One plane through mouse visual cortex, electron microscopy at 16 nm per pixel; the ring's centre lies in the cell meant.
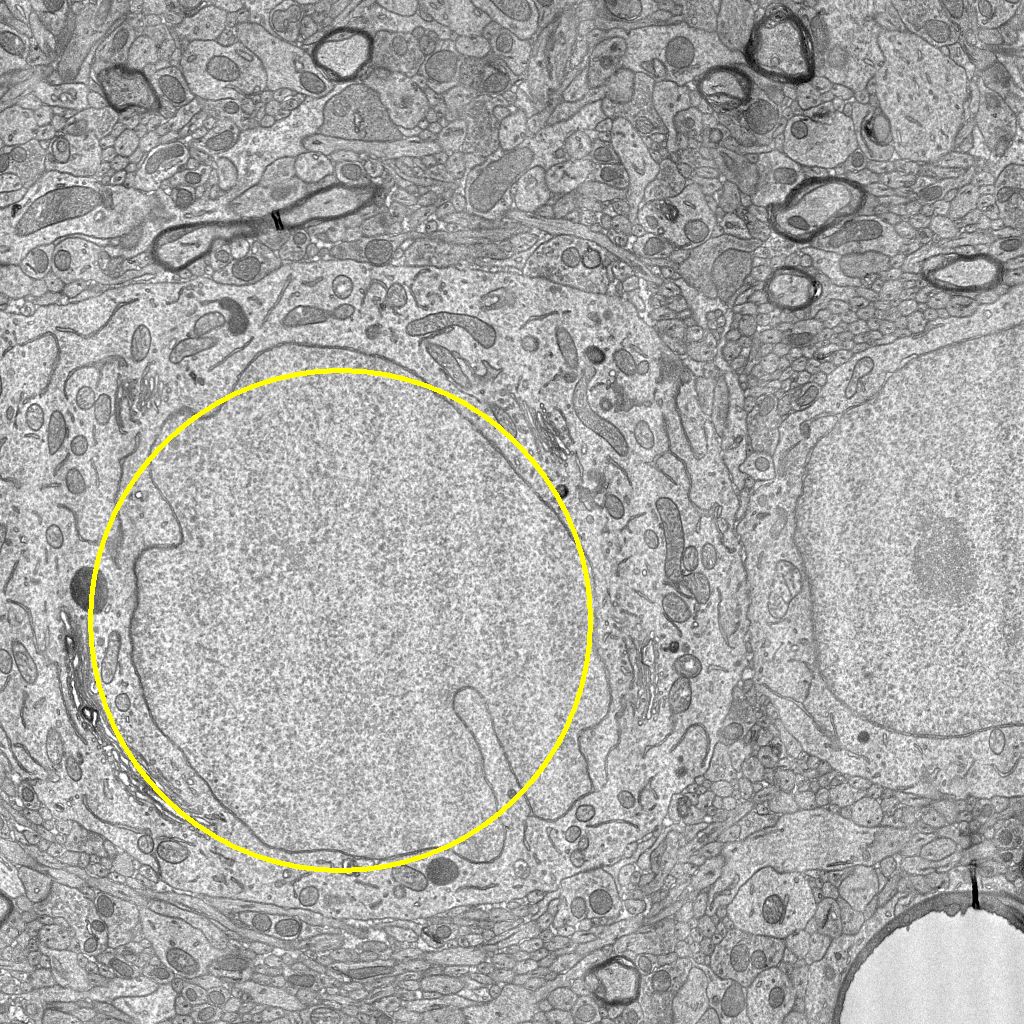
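Inhibitory neuron: its large, roughly round nucleus fills most of the ring. A deep, finger-like fold of the envelope pushes in from the lower right edge, and no nucleolus turns up in this plane. Just off the upper right of the nucleus, look for stacks of Golgi cisterns in the cytoplasm.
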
